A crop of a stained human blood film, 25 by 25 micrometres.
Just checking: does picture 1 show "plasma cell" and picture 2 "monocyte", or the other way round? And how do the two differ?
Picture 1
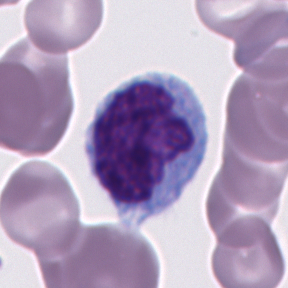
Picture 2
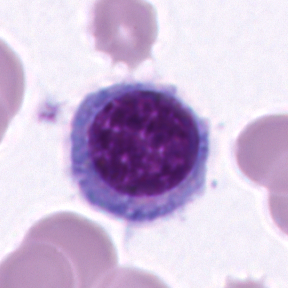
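The first picture is a monocyte, and the second is a plasma cell. Start with the outlines: the monocyte is a rounded oval with a short tapering extension of cytoplasm at its lower end, while the plasma cell is round, its edge slightly ragged with tiny fine projections. The monocyte measures about 14 by 10 micrometres.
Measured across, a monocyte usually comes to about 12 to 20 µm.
Now look at the nuclei. The monocyte's is irregular, about 11 by 9 micrometres, with a notch cutting into its right side. The plasma cell's nucleus is round, about 10 micrometres across, with no notch, cleft or indentation. In both cells the nucleus fills about 60% of the cell's area, so that share does not tell them apart. Both chromatins are dark purple: in the monocyte it is coarsely clumped with paler patches between the clumps, and in the plasma cell it is mottled with many small pale gaps.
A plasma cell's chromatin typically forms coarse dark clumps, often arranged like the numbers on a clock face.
The plasma cell's cytoplasm stains blue and shows no distinct granules.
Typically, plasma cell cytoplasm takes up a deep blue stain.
Neither cell shows vacuoles, and the monocyte shows no nucleoli.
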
